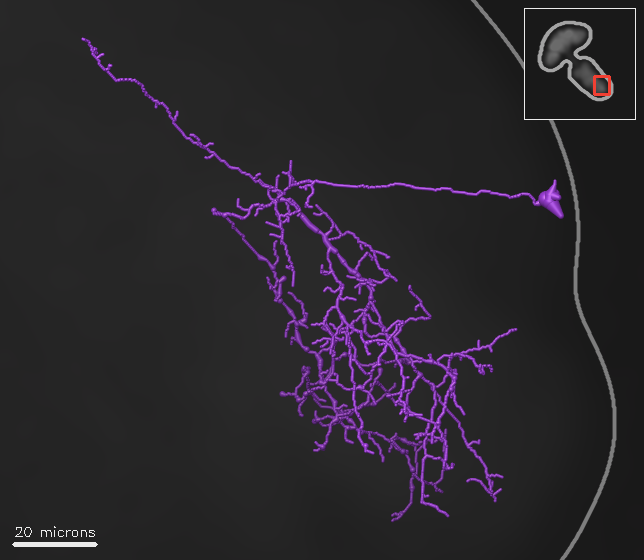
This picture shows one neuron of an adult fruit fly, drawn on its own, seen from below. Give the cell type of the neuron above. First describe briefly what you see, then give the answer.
It is in the nerve cord and does not reach the brain. From top to bottom in the picture it spans about 120 microns. It is a nerve-cord intrinsic neuron. Its cell type is INXXX407.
